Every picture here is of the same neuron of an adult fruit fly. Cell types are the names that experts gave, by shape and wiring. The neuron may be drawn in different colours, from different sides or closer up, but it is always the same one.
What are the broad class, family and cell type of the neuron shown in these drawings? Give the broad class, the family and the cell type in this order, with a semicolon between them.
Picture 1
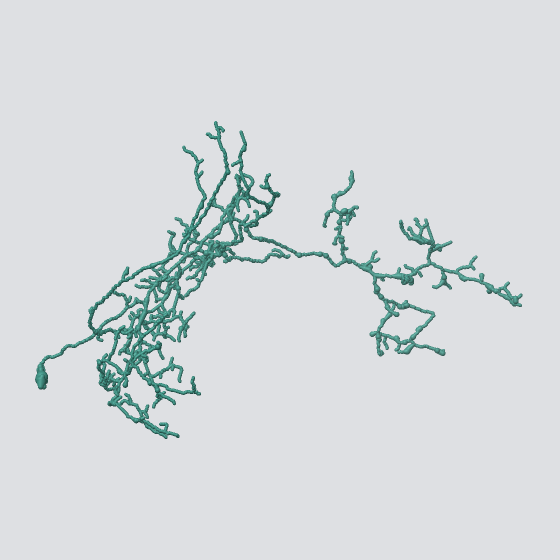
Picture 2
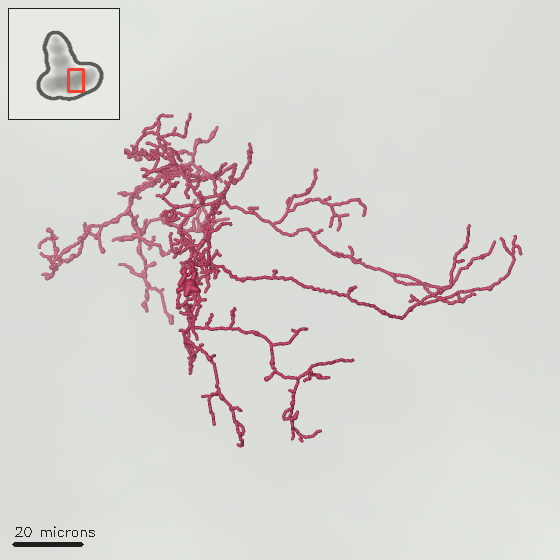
central-brain intrinsic neuron; hemilineage SMPad2; SMP063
